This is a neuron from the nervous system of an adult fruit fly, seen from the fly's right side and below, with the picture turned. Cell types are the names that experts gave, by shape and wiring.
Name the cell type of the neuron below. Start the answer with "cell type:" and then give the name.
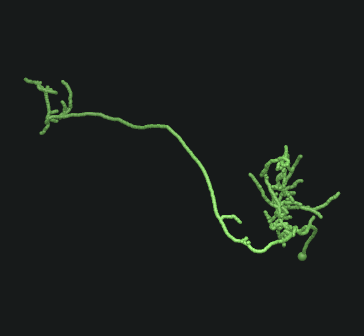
cell type: AN19B044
